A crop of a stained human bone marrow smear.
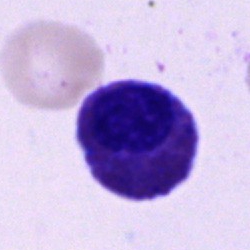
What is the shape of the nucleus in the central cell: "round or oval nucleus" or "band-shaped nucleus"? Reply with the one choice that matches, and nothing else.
Round or oval nucleus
